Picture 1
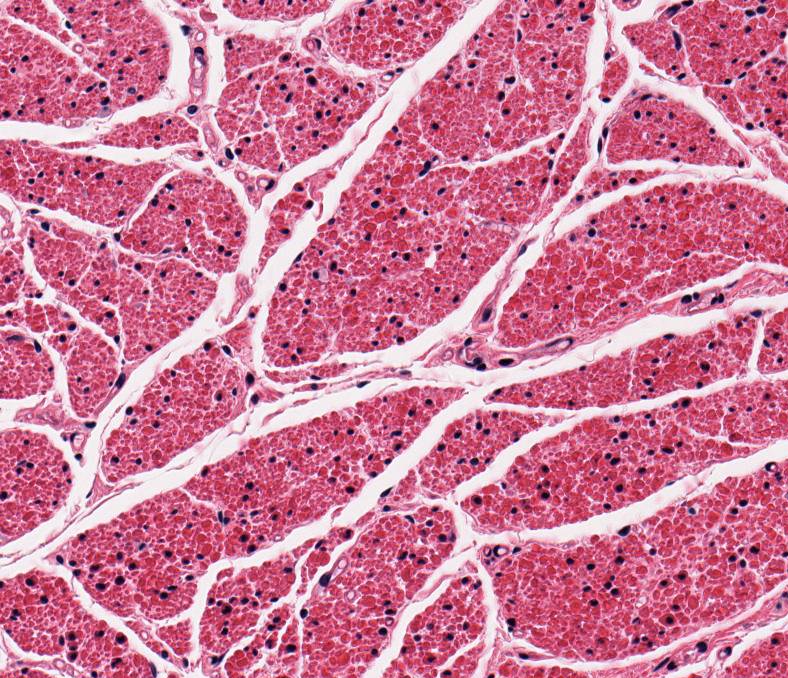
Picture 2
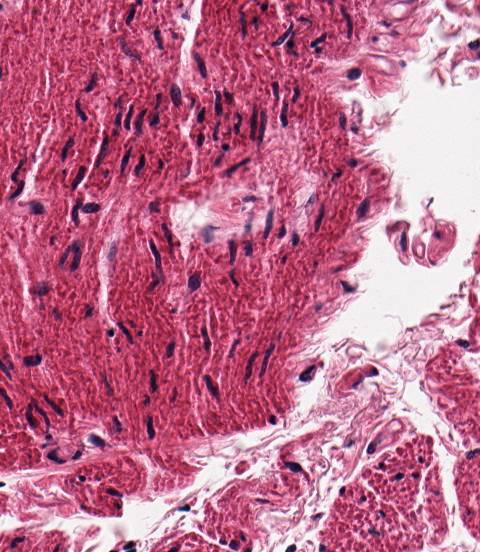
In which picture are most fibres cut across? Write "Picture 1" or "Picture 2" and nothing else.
Picture 1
